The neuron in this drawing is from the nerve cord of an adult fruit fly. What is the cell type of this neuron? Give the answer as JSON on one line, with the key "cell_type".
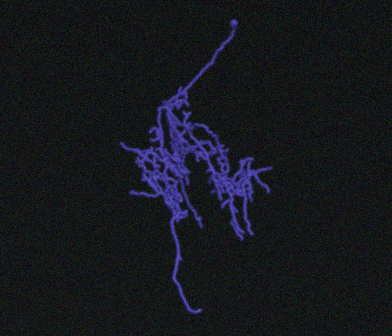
{"cell_type": "INXXX276"}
